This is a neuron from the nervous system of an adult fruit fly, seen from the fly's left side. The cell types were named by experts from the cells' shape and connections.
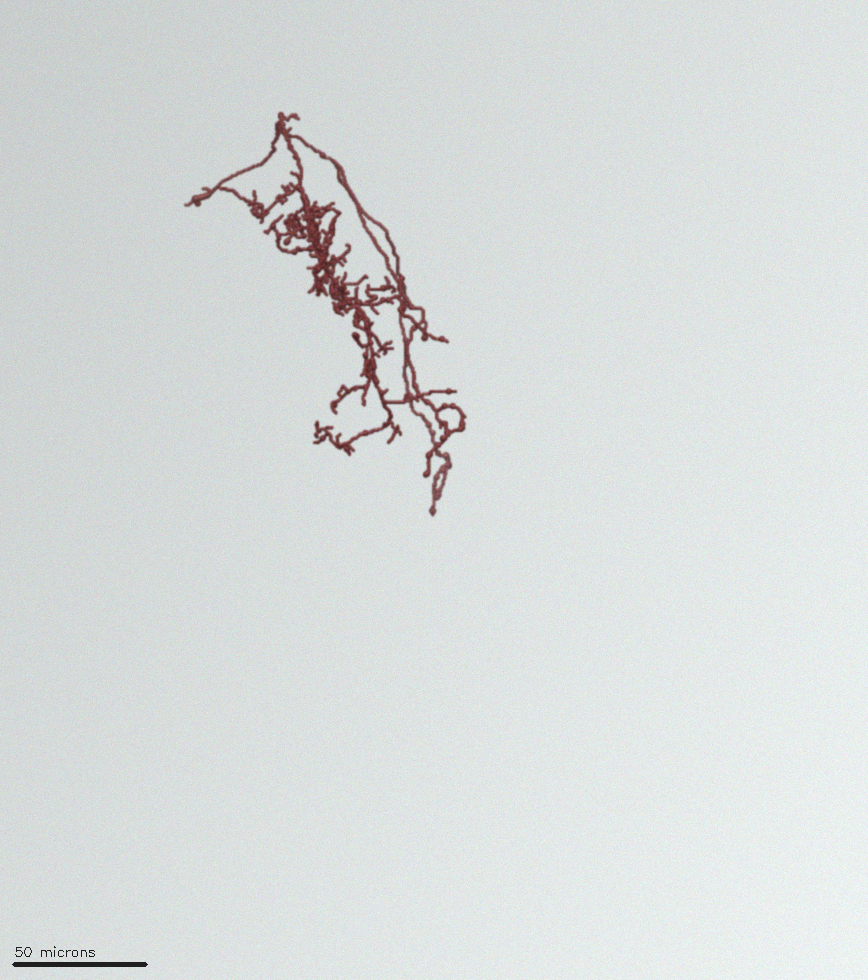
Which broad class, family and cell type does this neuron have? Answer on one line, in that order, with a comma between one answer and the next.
central-brain intrinsic neuron, hemilineage SMPad1, SIP146m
